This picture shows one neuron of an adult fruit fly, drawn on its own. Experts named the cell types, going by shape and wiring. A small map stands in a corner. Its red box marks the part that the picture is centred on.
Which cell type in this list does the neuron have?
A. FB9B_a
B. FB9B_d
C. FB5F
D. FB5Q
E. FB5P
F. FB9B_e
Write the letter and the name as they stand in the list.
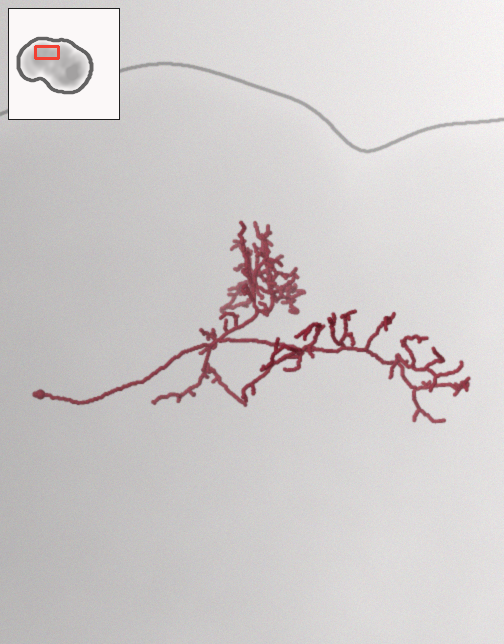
E. FB5P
